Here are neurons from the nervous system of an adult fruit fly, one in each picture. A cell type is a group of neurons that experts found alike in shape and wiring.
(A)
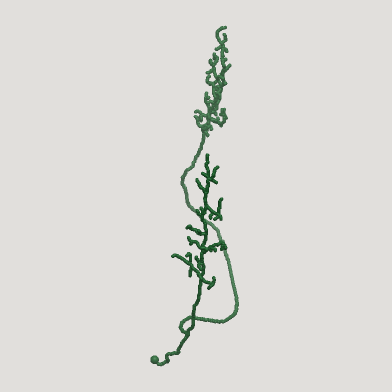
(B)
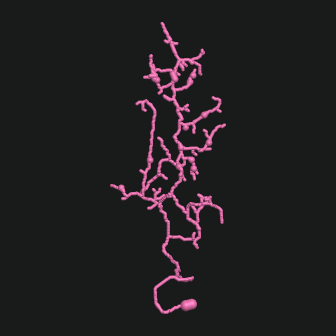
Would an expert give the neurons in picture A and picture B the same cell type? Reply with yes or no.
no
